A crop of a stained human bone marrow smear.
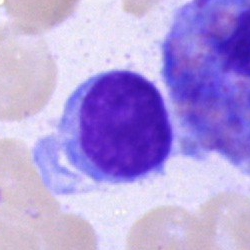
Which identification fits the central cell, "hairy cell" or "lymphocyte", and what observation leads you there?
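Lymphocyte, not hairy cell. Check the cytoplasm: a scant pale blue rim, widest on the left of the nucleus.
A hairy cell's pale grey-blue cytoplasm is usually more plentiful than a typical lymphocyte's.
This scant rim therefore favours lymphocyte. Also noted: dense, deep purple chromatin and a thin folded flap of cytoplasm at the lower left.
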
